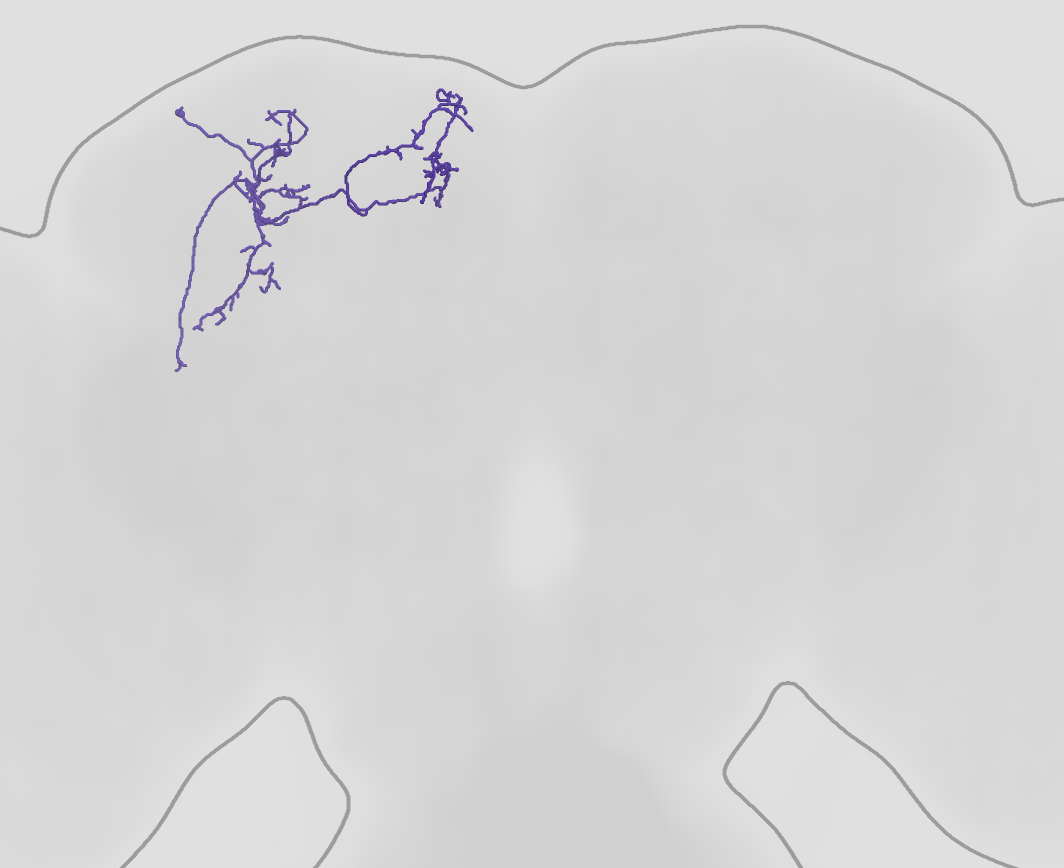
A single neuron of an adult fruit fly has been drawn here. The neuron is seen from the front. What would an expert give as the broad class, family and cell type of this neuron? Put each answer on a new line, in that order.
central-brain intrinsic neuron
hemilineage VLPd&p1_posterior
CB2113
